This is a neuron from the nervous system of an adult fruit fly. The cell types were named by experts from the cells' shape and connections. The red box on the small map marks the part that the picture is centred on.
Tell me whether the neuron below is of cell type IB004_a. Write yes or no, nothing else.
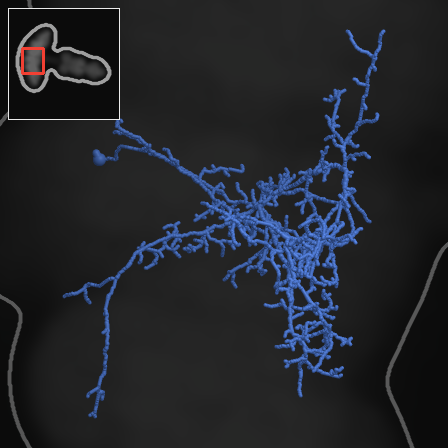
no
